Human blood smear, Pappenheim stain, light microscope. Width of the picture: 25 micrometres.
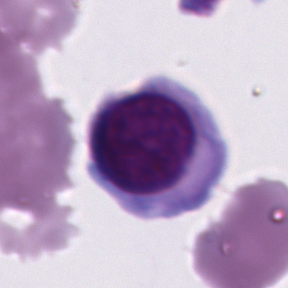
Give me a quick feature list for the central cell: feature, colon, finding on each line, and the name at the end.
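Cytoplasm colour: a pale blue-violet
Granules: none visible in the cytoplasm
Vacuoles: none in the cytoplasm
Outline: slightly irregular, not perfectly round
Name: hairy cell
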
